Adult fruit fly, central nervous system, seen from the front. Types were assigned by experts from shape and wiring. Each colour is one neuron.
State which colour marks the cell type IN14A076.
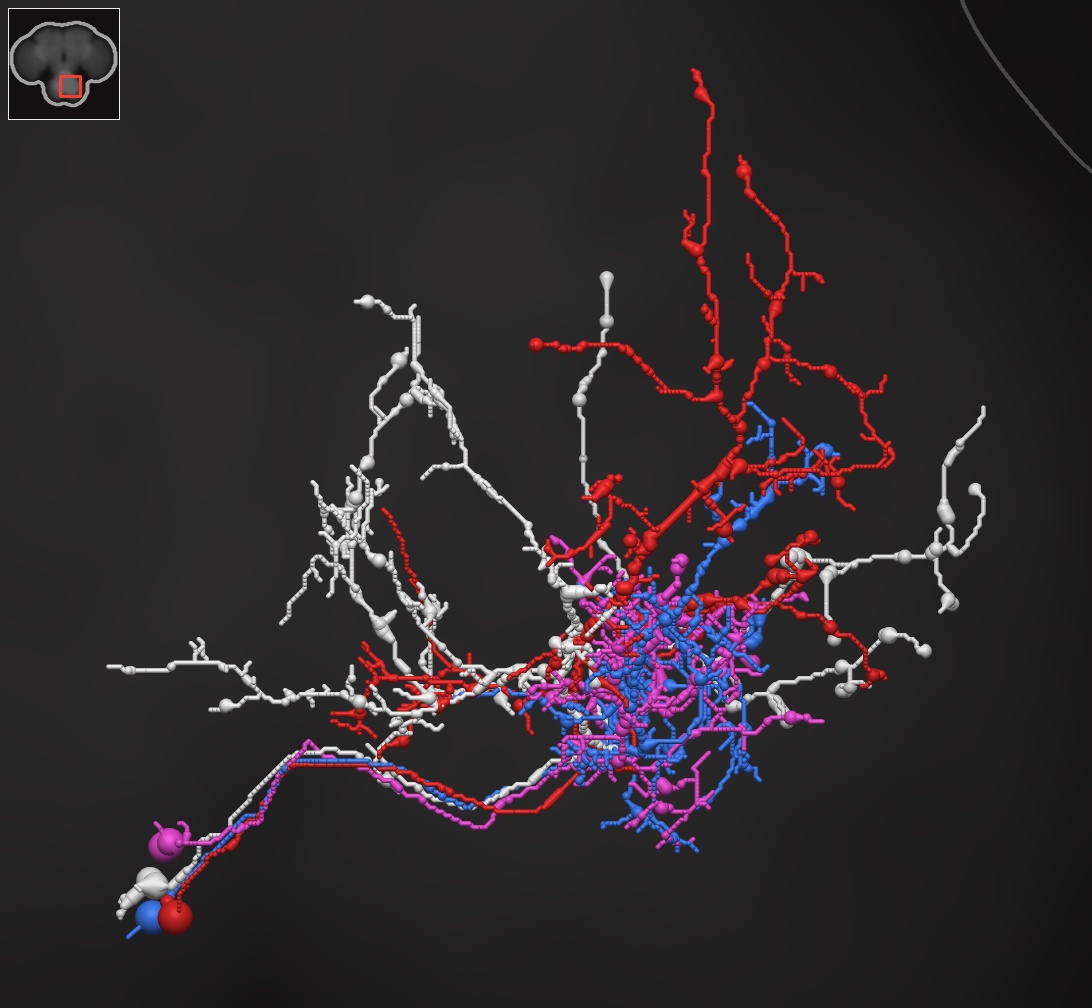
blue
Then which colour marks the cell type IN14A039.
red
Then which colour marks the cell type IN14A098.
magenta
